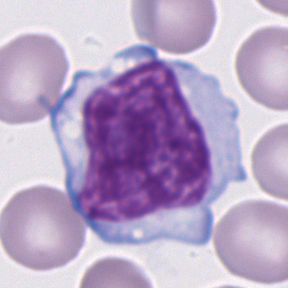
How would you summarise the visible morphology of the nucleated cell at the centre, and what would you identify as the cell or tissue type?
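Outline irregular, with several blunt bulges. Nucleus: single unlobed mass, angular corners. Cytoplasm: no granules seen; a few small clear spots present. Cell: myeloblast.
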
